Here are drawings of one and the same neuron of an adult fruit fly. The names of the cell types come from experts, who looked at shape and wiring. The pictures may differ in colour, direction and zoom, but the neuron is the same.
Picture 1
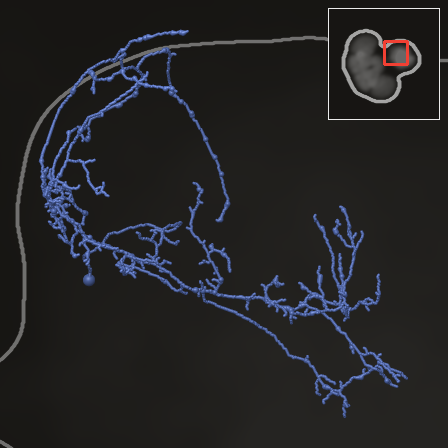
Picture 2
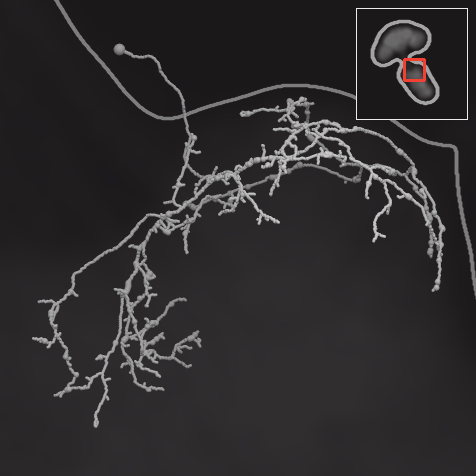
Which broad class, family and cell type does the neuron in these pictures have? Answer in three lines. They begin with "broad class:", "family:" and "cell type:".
broad class: nerve-cord intrinsic neuron
family: hemilineage 16B
cell type: IN16B060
